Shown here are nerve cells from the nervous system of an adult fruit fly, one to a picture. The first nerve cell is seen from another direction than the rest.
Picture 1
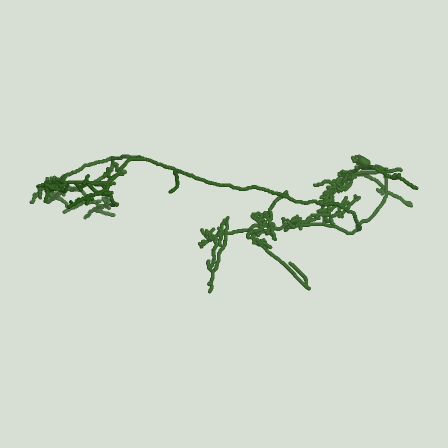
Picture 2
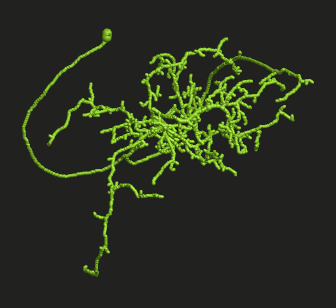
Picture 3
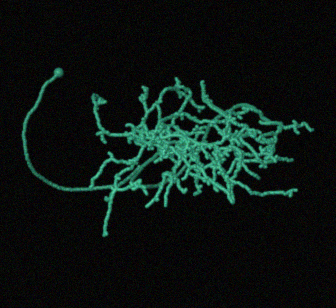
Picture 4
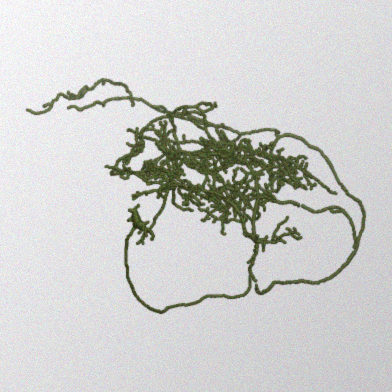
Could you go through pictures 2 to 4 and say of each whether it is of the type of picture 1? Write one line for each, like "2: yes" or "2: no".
2: no
3: no
4: no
